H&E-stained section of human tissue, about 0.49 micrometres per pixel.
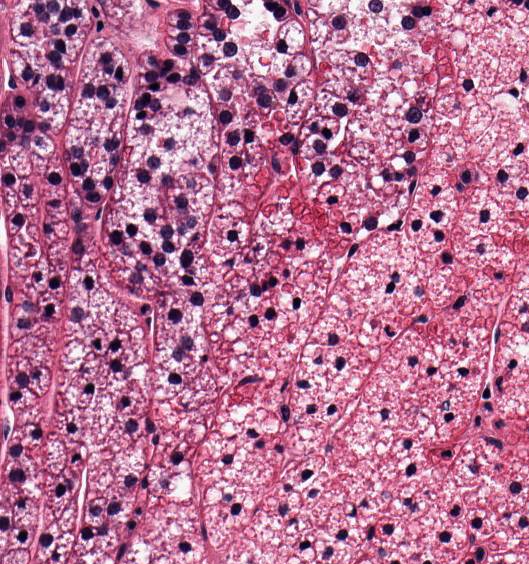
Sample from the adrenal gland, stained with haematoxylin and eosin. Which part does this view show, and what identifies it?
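Here the tissue is zona fasciculata. Long, narrow cords run roughly top to bottom, their cells mostly pale and foamy with many small clear vacuoles.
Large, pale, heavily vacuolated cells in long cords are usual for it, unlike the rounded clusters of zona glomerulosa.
Thin-walled vascular channels, some holding red blood cells, lie between the cords.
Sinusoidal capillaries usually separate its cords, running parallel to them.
Connective tissue between the cords is reduced to thin pink strands.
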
